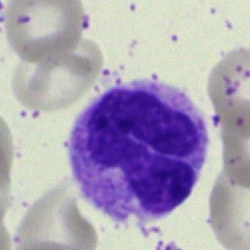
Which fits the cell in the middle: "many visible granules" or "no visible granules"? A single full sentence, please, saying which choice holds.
Visible granules are present in great number in its cytoplasm.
